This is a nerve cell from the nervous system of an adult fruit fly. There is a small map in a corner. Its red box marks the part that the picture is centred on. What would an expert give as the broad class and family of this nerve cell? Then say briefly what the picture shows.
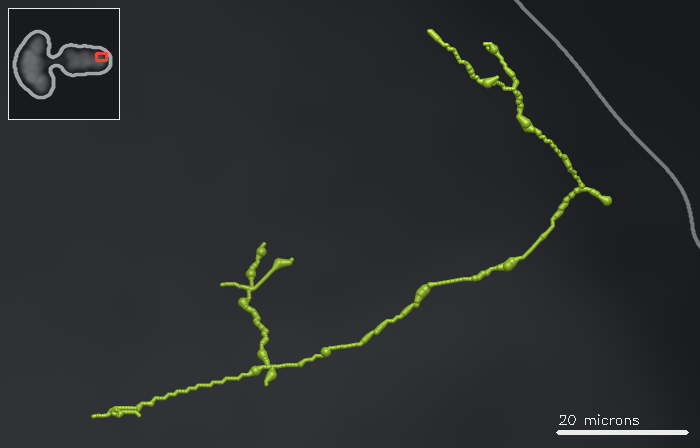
Its broad class is sensory neuron entering the nerve cord. The name of its family is class mechanosensory tactile. The drawing shows no cell body. By the scale bar it is about 80 microns wide in this view. It has a dozen or fewer branch ends.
